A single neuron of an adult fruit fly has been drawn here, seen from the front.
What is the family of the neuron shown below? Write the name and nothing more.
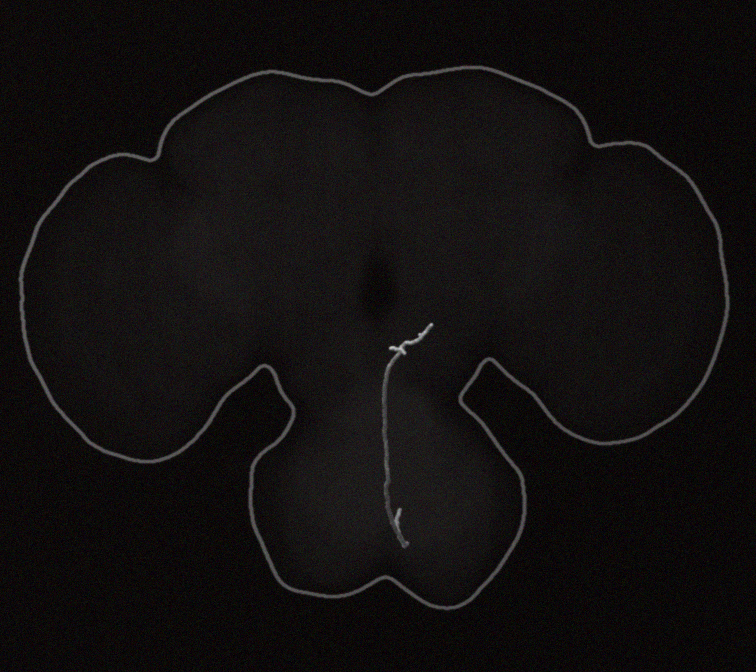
class gustatory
